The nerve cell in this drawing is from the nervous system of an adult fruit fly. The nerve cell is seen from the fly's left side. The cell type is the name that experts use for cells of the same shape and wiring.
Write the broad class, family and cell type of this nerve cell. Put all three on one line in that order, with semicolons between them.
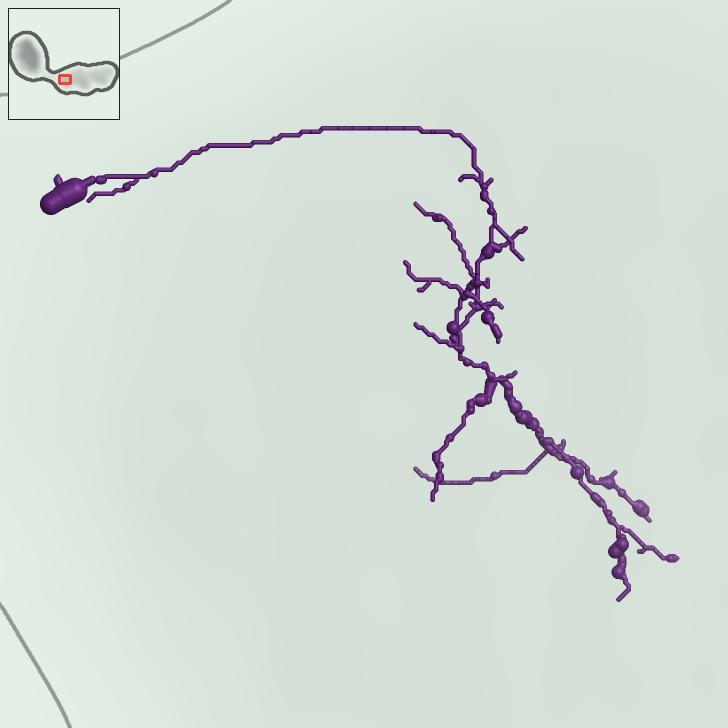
nerve-cord intrinsic neuron; hemilineage 19A; IN19A096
